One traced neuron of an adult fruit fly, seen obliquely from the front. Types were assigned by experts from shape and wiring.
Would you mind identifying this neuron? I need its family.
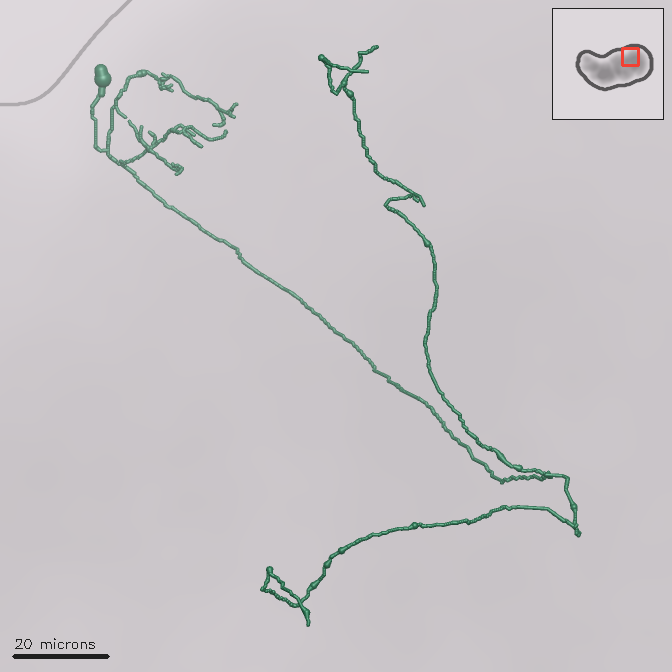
class Kenyon Cell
